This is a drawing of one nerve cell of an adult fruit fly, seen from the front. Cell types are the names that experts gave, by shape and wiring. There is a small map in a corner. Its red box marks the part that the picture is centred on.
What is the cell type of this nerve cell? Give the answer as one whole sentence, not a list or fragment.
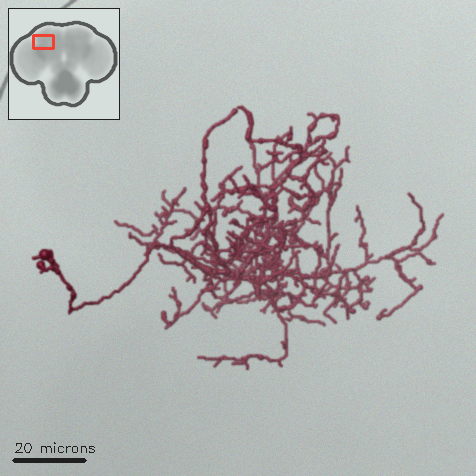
This nerve cell falls under the cell type PLP058.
